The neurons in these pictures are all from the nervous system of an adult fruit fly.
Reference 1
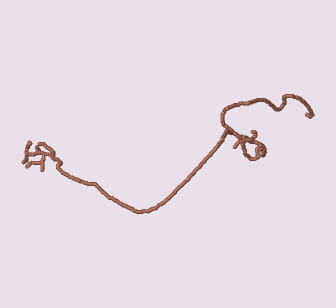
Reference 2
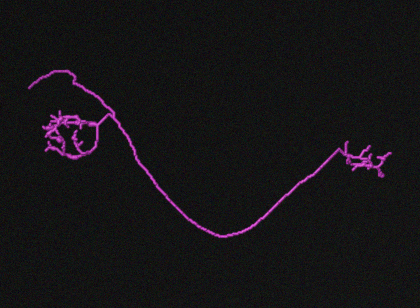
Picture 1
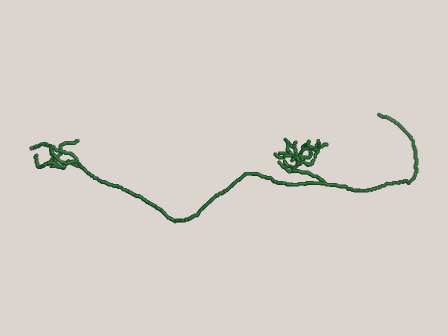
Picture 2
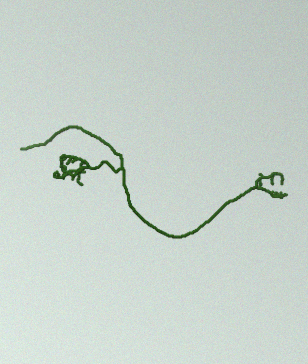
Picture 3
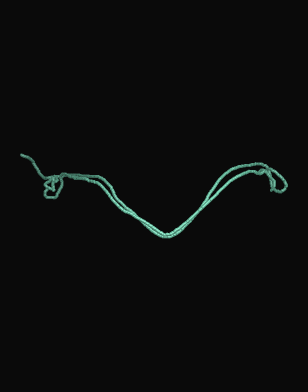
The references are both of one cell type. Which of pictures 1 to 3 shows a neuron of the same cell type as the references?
2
